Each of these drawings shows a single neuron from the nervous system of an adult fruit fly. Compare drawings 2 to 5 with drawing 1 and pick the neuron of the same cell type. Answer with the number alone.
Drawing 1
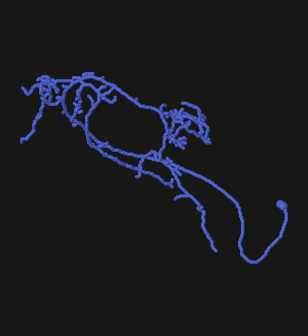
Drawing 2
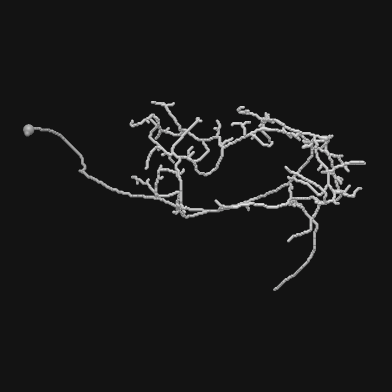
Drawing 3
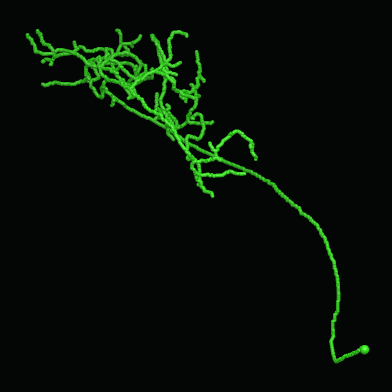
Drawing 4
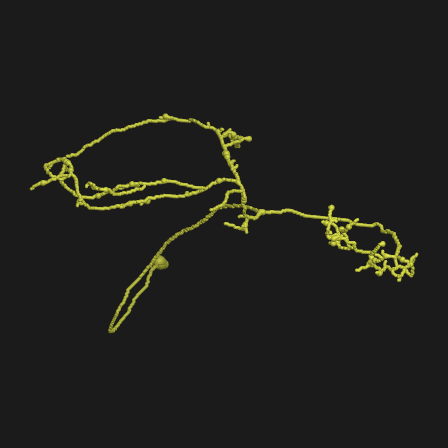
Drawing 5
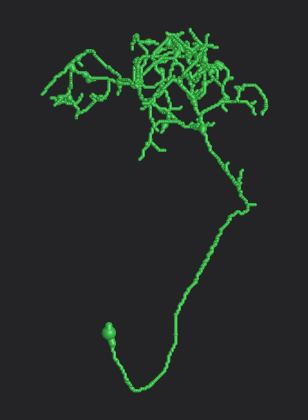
2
